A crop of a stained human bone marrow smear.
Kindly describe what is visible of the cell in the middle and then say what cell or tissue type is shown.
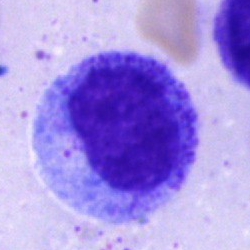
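First, the outline is round, with a smooth edge. Next, the nucleus lies off-centre, pushed toward the upper right of the cell. Then the cytoplasm: it is pale blue and forms a crescent, widest on the lower left side of the nucleus. The cell is a promyelocyte.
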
